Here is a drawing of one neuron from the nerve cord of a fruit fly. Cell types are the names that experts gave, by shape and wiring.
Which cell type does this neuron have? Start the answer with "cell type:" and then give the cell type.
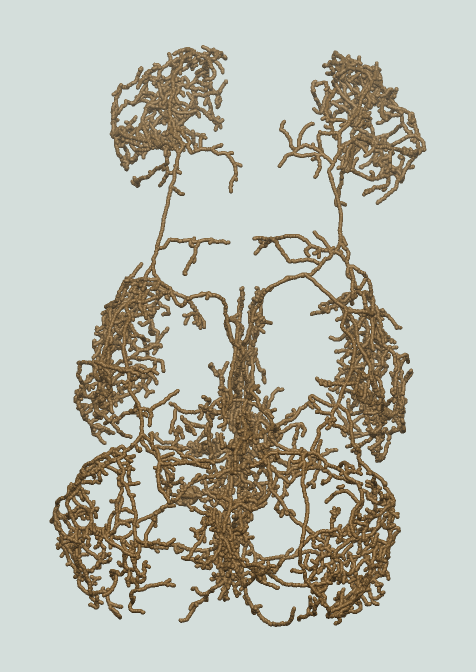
cell type: IN00A001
